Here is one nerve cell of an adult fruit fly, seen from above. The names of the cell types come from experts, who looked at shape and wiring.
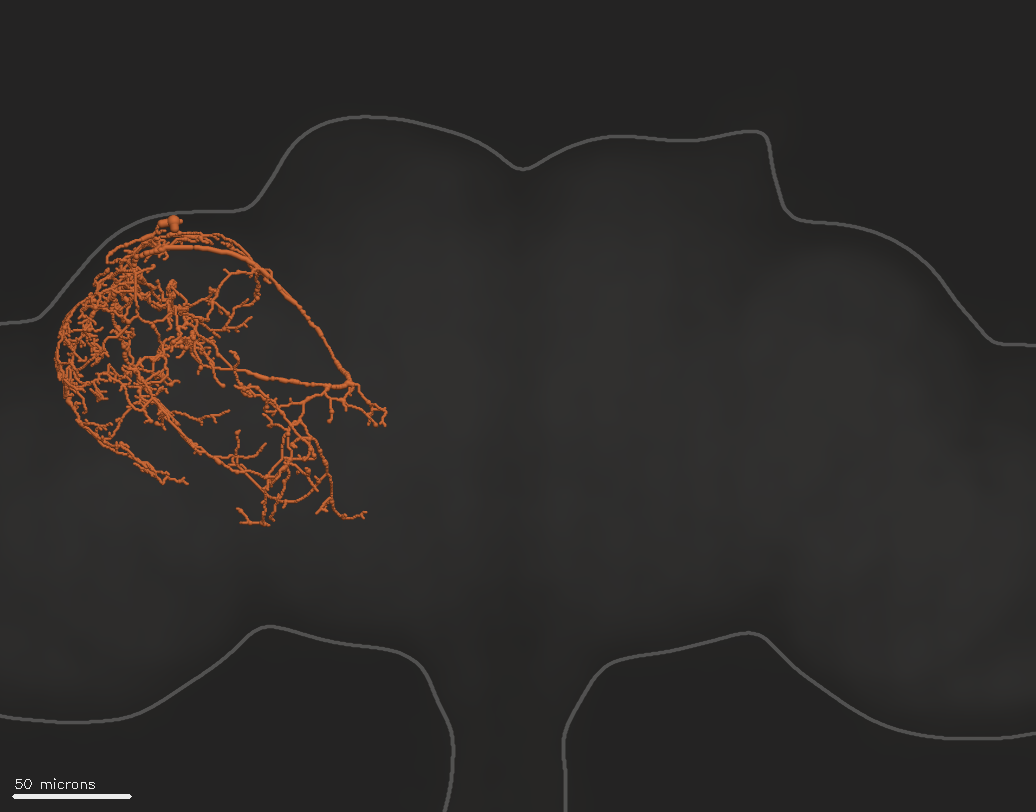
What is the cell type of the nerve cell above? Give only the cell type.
AVLP281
